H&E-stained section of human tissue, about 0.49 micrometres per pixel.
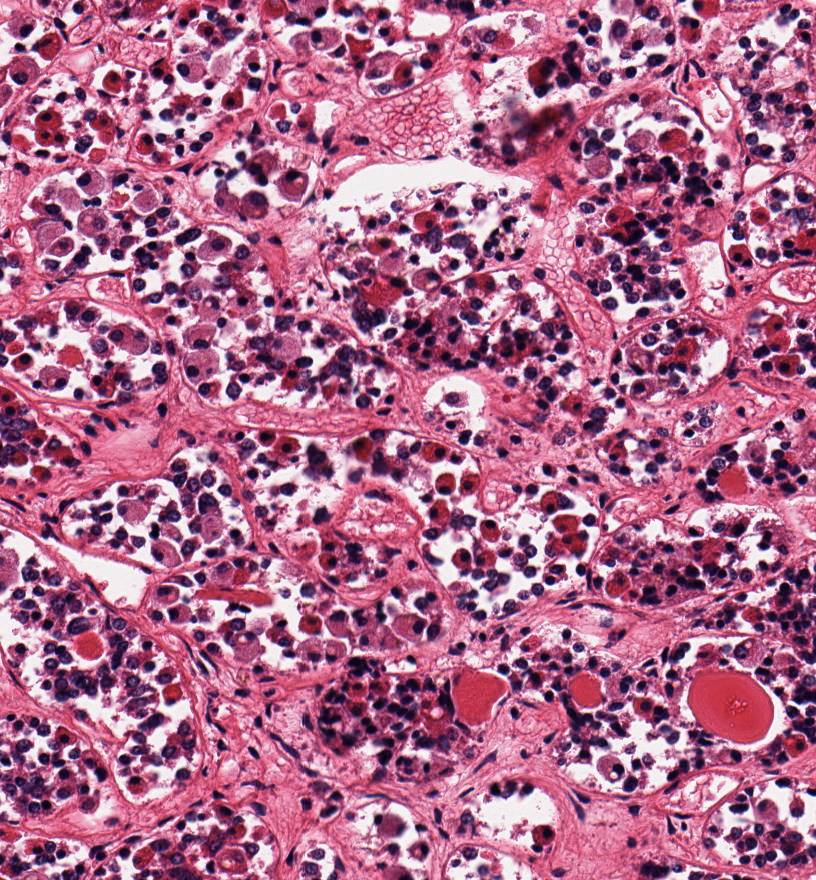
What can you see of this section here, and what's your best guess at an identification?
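Rounded nests throughout, divided by thin pink fibrous septa. Nests mixed: some cells bright red granular cytoplasm, others pale or faintly purple. Round, homogeneous, deep pink globules lower right; largest at bottom right. Pituitary.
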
